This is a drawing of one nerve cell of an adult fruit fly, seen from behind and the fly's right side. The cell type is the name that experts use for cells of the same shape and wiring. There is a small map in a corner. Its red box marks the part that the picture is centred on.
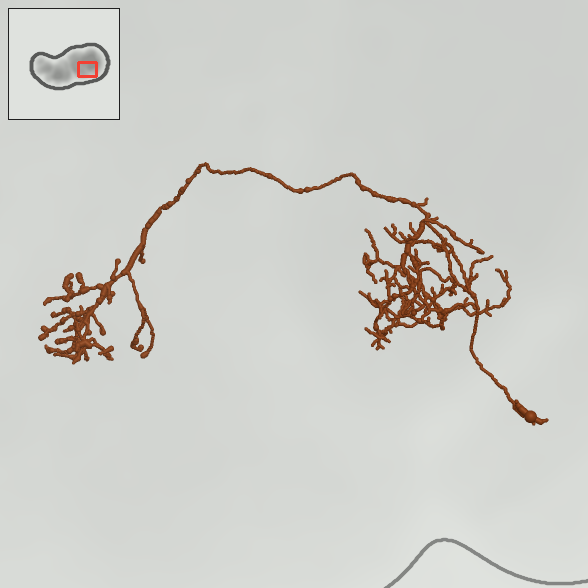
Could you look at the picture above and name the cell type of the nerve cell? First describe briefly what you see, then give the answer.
Its cell body lies at the lower right of the picture. The picture shows dozens of branch ends. It is a central-brain intrinsic neuron. It is of cell type v2LN4.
